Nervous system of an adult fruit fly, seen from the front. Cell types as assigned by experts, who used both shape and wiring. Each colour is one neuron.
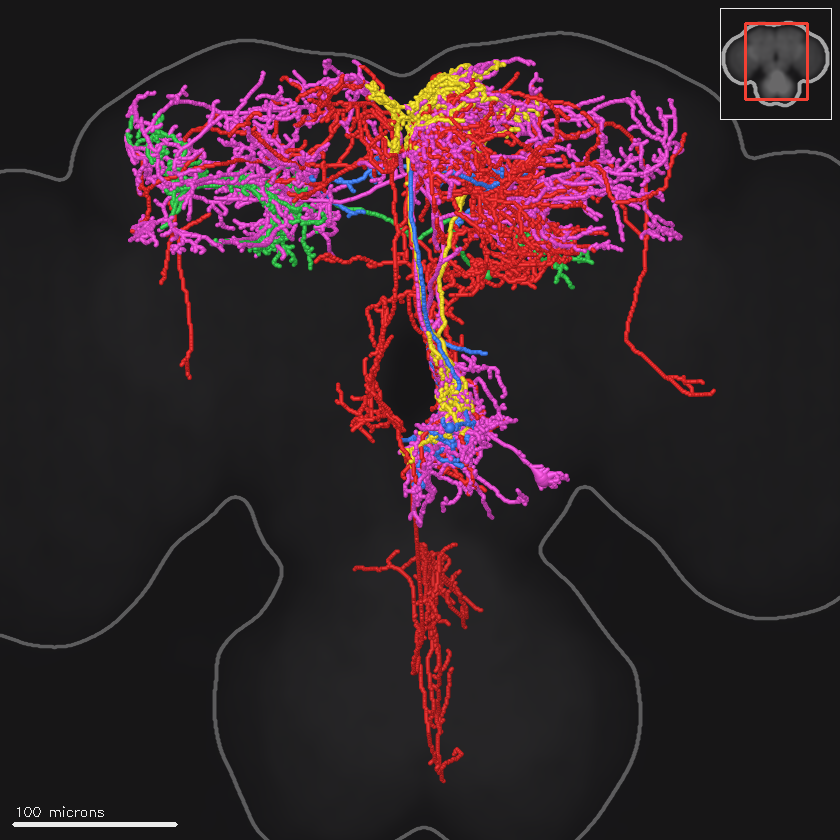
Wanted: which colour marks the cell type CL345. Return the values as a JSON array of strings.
["green"]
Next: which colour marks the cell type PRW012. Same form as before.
["blue"]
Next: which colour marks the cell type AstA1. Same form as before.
["magenta"]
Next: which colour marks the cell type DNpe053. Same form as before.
["red"]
